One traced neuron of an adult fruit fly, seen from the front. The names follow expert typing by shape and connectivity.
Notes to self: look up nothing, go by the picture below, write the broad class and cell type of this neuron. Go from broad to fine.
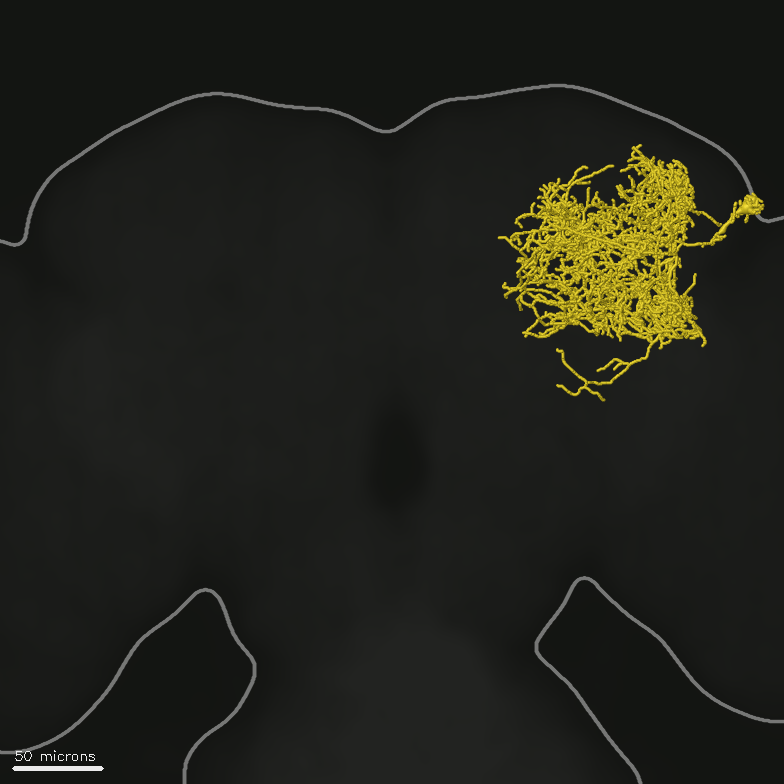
central-brain intrinsic neuron; SLP003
